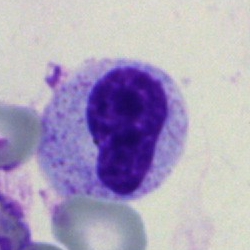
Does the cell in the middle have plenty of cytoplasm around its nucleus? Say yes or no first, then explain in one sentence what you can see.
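Yes. The cytoplasm is plentiful and pale lilac-grey.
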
